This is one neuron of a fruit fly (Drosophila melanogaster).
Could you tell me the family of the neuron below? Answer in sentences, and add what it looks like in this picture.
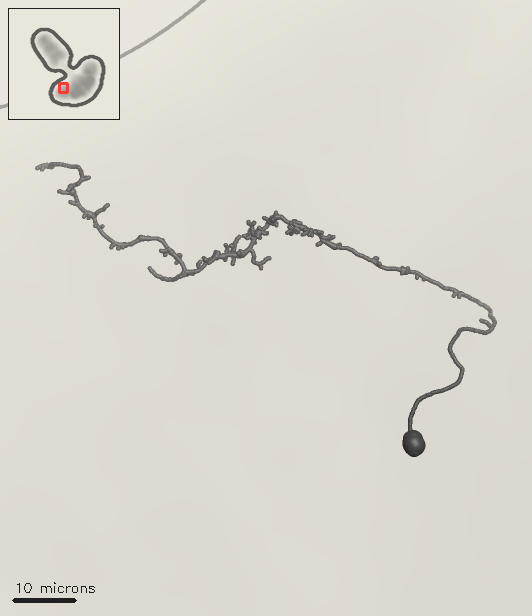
Its family is Dm. It is an optic-lobe intrinsic neuron. It lies in the brain. Its cell body lies at the lower right of the picture. By the scale bar it is about 75 microns wide in this view.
